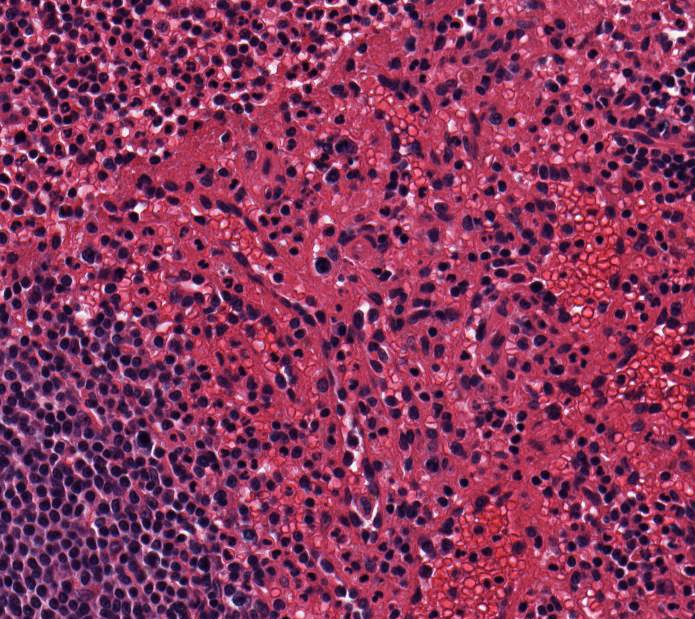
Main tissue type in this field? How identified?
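Mostly red pulp of the spleen: the centre and right are looser and pinker than the crowded lower left. On the right, tightly packed red blood cells form pink clusters.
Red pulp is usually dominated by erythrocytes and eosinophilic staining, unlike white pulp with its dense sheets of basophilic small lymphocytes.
The lower left holds a dense sheet of small lymphocytes with round dark nuclei. Elongated nuclei run in thin strands through the centre, between the rounder cells.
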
